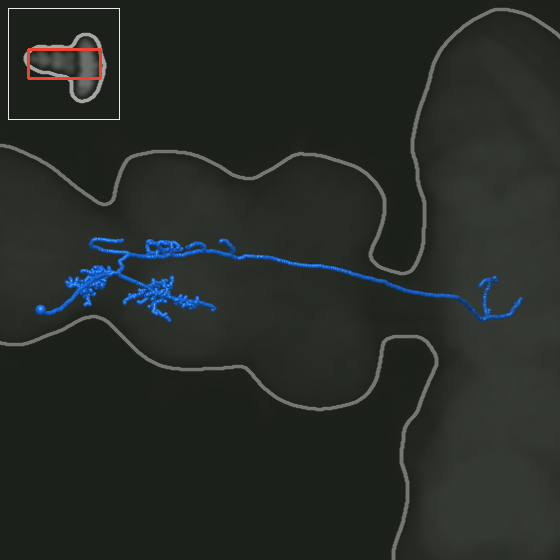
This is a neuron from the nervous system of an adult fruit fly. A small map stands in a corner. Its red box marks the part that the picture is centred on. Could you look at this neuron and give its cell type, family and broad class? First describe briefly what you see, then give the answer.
Its cell body lies on the left of the picture. In this view it is more than twice as wide as it is tall. It is of cell type AN08B079_b. The family is hemilineage 08B. Its broad class is ascending neuron.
